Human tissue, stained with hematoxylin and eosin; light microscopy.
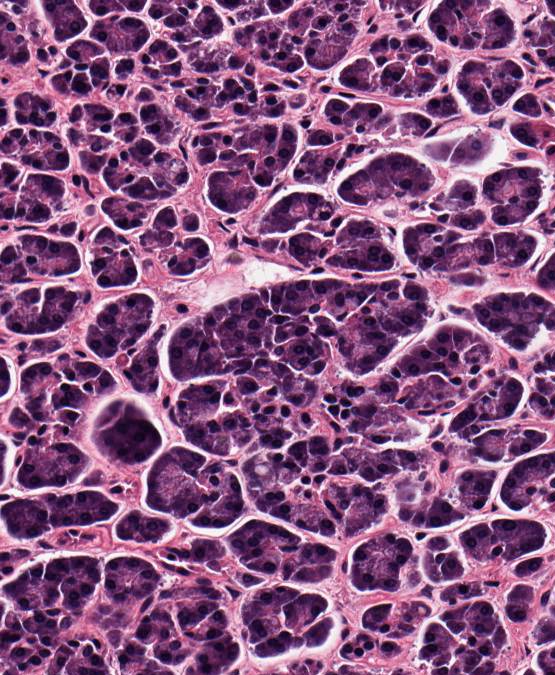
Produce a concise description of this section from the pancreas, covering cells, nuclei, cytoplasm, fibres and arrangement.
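Looking across the whole field, I see the cells gathered into rounded nests of varying size, with thin strands of stroma running between them. Inside the nests, the cytoplasm of the cells is dark purple and granular. Their nuclei are small, round and dark. And the stroma between the nests is pink and fibrous.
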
